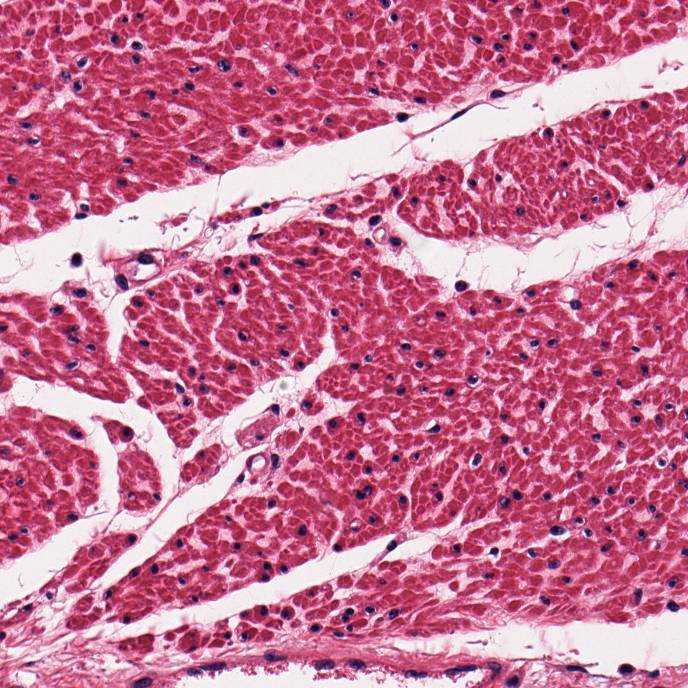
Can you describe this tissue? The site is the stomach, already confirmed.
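Look first at the white clefts running diagonally, rising from lower left to upper right; they divide the tissue into bundles of muscle. Within the bundles, most fibres are cut in cross section, so you see small, closely packed polygonal profiles. Their cytoplasm stains a deep, fairly even red-pink. In the clefts themselves there are only thin wisps of pale, loose connective tissue.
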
